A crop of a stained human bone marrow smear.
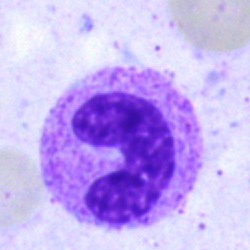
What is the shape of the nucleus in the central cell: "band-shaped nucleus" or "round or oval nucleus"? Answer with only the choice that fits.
Band-shaped nucleus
